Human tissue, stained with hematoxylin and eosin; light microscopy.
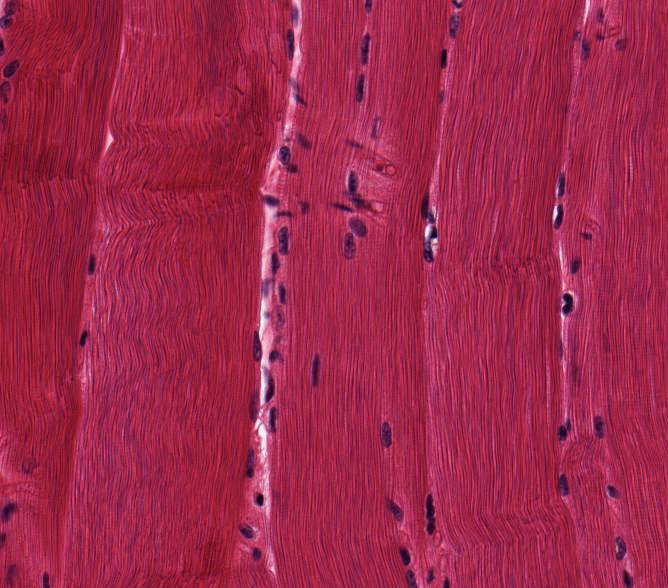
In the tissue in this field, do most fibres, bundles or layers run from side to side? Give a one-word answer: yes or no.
No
